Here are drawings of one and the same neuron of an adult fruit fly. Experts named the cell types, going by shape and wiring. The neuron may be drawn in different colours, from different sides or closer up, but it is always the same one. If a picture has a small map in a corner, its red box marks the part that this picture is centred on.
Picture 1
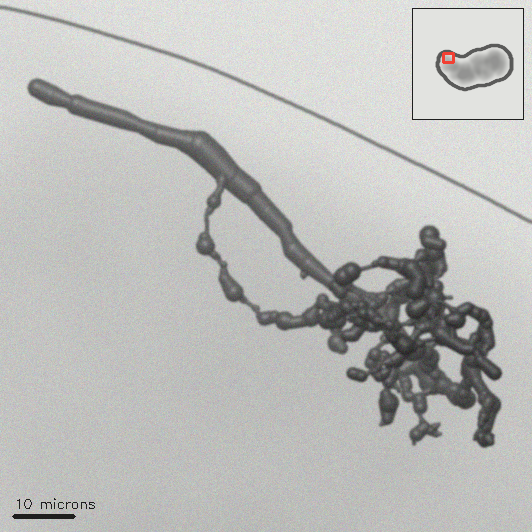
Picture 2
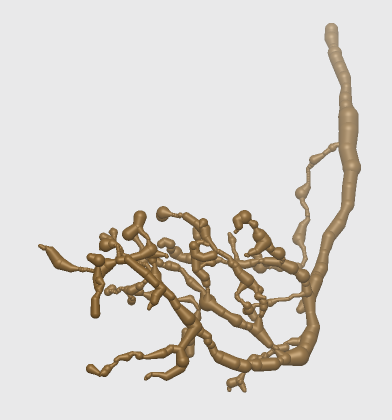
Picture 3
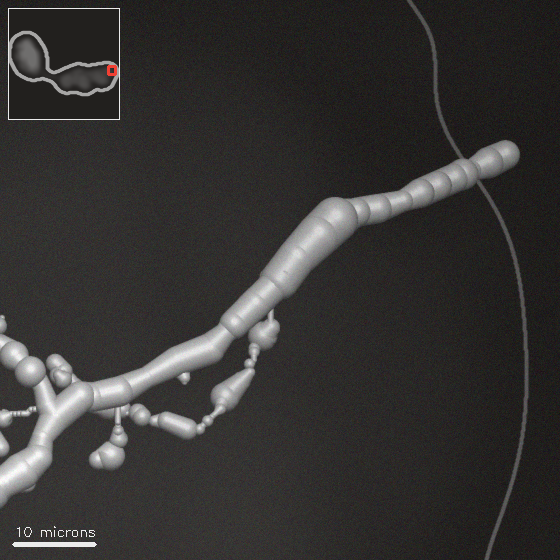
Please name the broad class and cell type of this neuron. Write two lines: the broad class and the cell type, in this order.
sensory neuron entering the nerve cord
SNxx11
